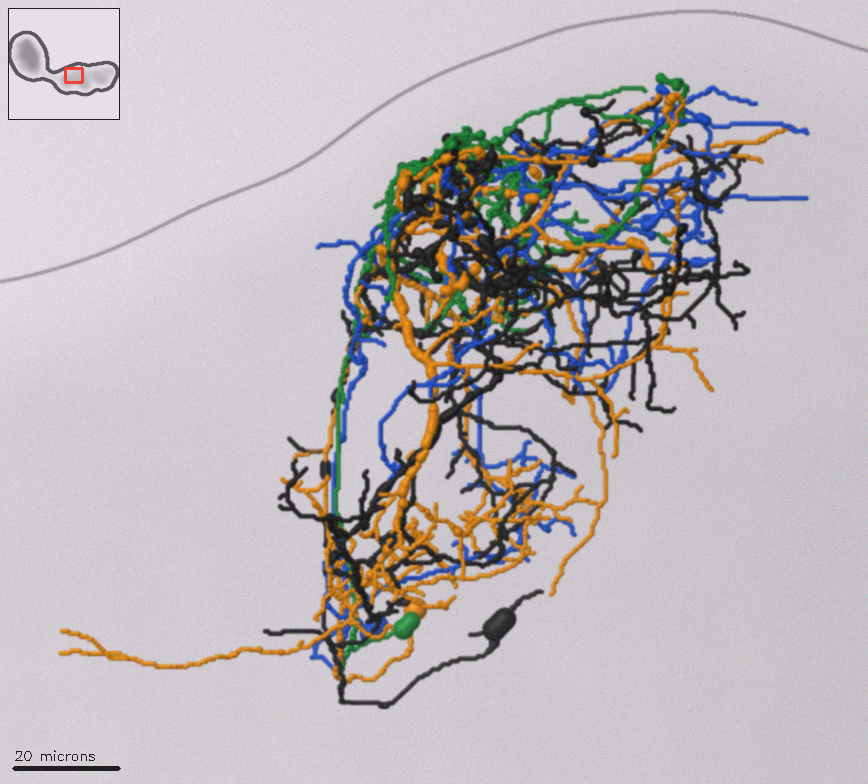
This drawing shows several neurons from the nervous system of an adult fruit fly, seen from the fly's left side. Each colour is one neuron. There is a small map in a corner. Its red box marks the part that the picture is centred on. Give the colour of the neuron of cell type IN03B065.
orange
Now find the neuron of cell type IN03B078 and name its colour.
blue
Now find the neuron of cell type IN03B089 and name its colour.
green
